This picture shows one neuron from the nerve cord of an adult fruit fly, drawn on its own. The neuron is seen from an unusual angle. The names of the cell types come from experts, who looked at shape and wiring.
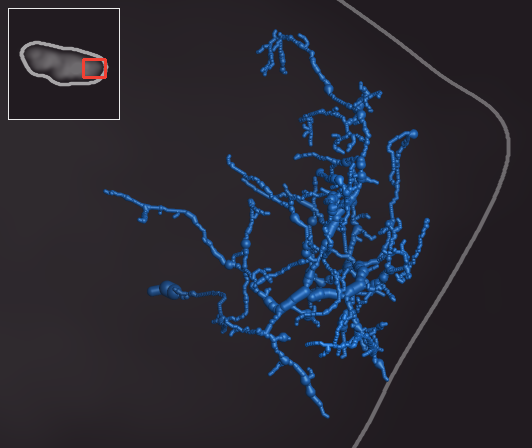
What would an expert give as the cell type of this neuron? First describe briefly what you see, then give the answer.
Dozens of branch ends can be seen. As drawn here it is about as wide as it is tall. It is a nerve-cord intrinsic neuron. It is of cell type IN20A.22A018.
